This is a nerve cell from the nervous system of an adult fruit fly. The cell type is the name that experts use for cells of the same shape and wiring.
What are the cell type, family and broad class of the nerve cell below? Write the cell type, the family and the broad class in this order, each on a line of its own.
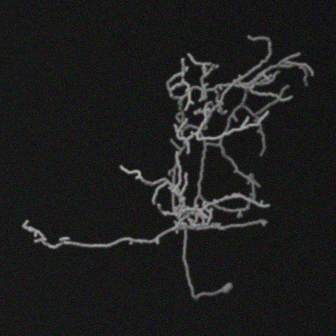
IN03B065
hemilineage 03B
nerve-cord intrinsic neuron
